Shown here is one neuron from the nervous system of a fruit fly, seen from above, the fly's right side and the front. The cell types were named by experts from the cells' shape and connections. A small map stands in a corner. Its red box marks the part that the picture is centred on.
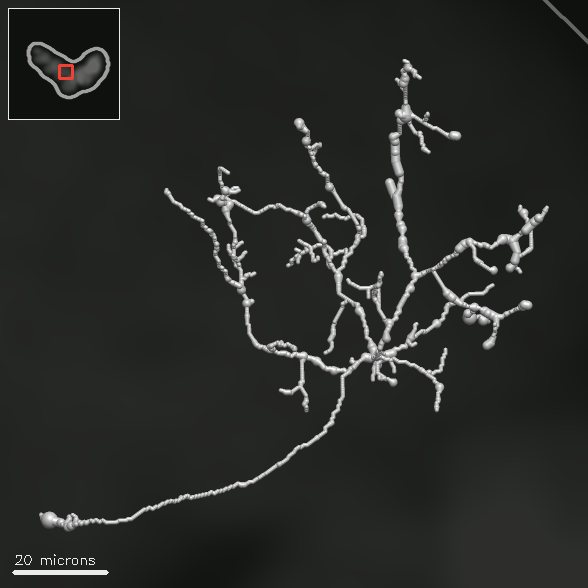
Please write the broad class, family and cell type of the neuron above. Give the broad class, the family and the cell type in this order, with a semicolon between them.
nerve-cord intrinsic neuron; hemilineage 13B; IN13B065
